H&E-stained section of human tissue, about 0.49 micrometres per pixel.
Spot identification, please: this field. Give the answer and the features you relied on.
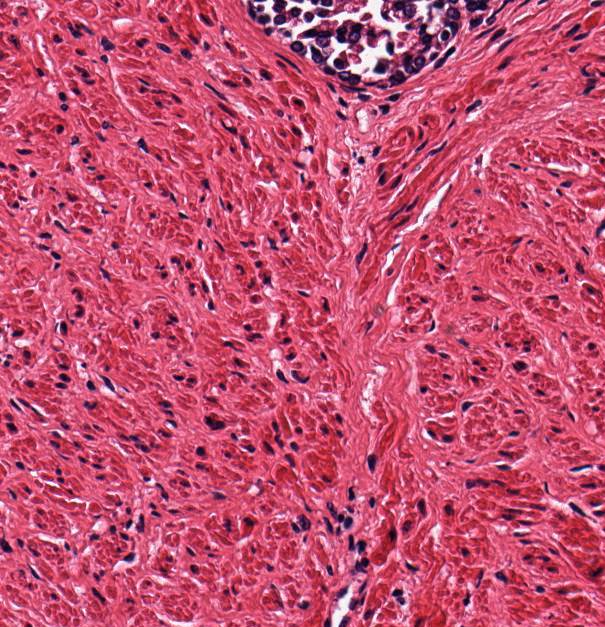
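This is fibromuscular stroma: interlacing bundles of smooth muscle cells, running in different directions, fill the field.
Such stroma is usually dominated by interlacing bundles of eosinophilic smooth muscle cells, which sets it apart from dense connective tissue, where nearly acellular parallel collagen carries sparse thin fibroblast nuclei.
Many bundles here are cut across, showing the cells as small rounded pink profiles with deep pink cytoplasm. Their nuclei are small, dark and oval to elongated.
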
